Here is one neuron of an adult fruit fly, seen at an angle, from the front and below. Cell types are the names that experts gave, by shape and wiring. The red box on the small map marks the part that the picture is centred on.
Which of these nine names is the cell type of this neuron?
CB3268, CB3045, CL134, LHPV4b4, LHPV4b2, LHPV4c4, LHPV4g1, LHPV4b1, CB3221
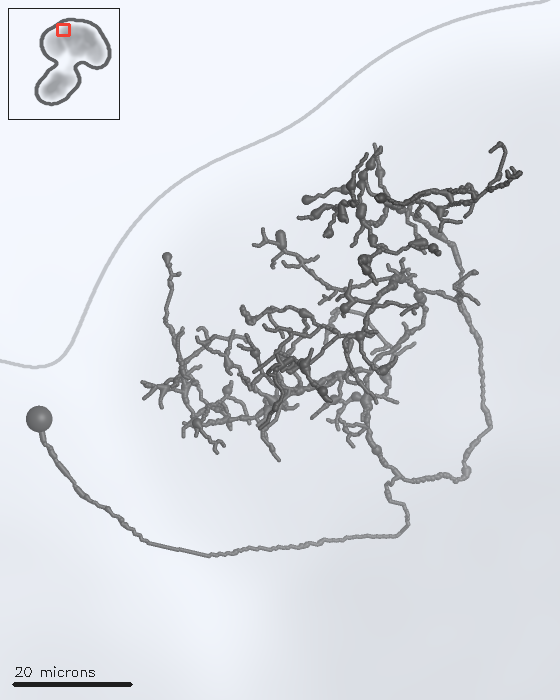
LHPV4b1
